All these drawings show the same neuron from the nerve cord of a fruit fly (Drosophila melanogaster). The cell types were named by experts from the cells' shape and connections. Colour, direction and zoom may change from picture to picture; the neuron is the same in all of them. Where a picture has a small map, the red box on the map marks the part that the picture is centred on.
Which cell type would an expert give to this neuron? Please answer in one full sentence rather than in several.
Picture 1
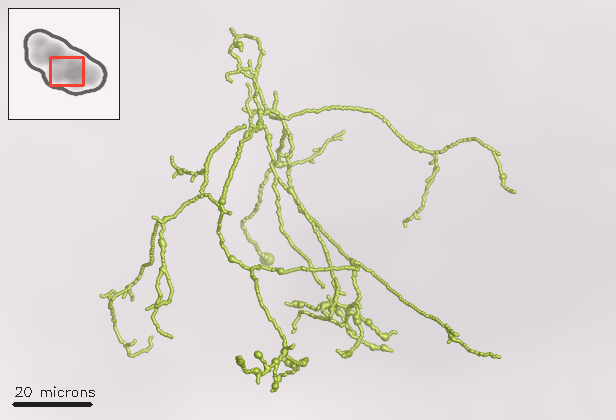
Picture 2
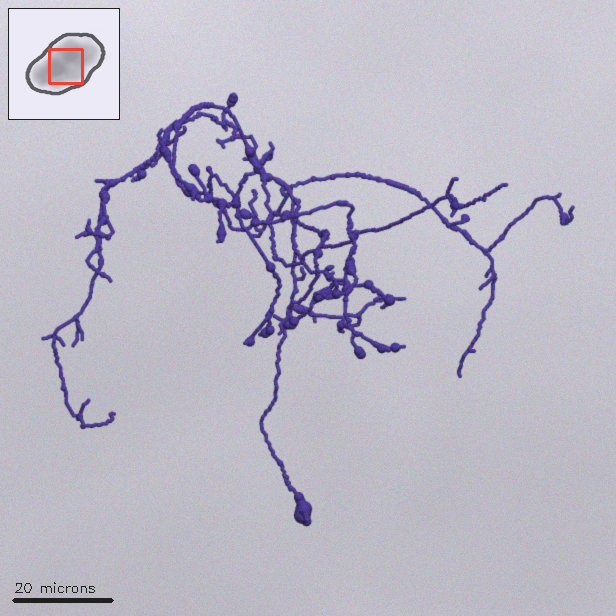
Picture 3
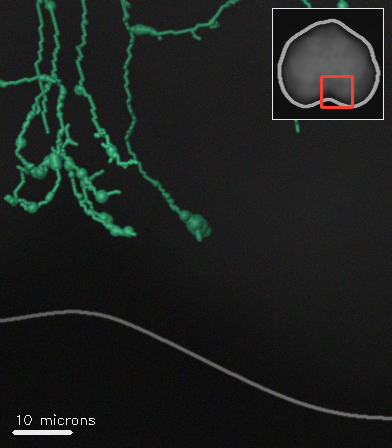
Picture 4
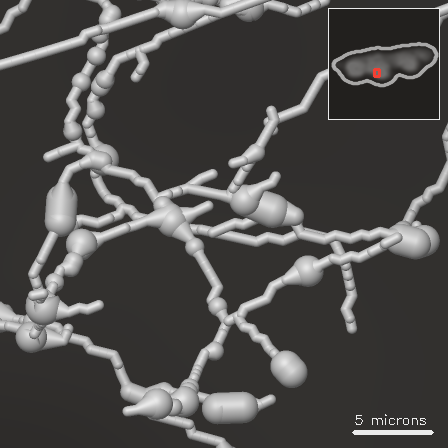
The type of this neuron is the cell type IN12B075.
